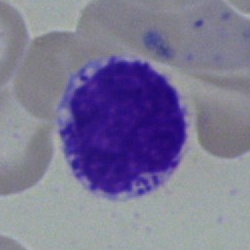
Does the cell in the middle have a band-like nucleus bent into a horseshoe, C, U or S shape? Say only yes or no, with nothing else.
No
